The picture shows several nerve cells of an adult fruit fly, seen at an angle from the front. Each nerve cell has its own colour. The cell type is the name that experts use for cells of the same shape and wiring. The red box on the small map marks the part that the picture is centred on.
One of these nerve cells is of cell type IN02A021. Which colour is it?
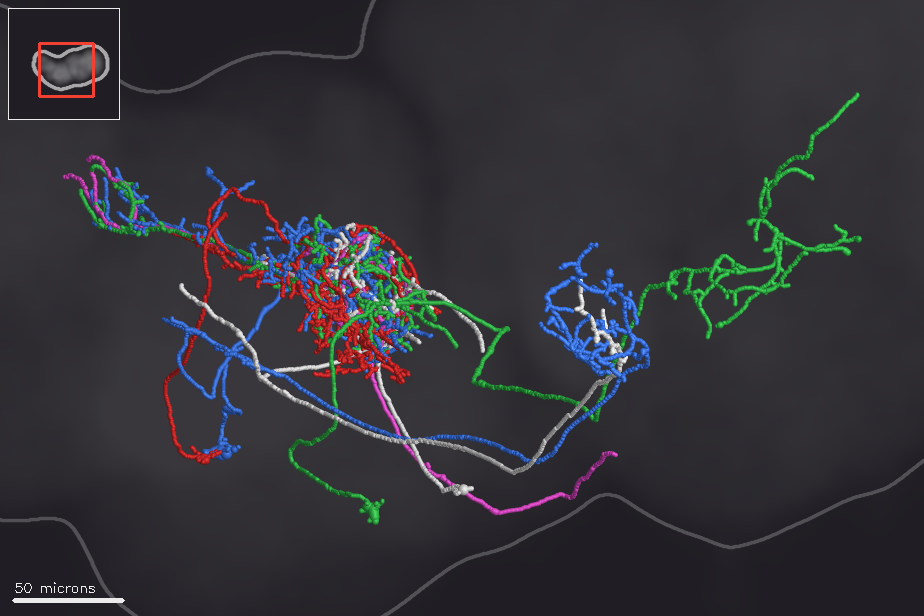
red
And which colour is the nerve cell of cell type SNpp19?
magenta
